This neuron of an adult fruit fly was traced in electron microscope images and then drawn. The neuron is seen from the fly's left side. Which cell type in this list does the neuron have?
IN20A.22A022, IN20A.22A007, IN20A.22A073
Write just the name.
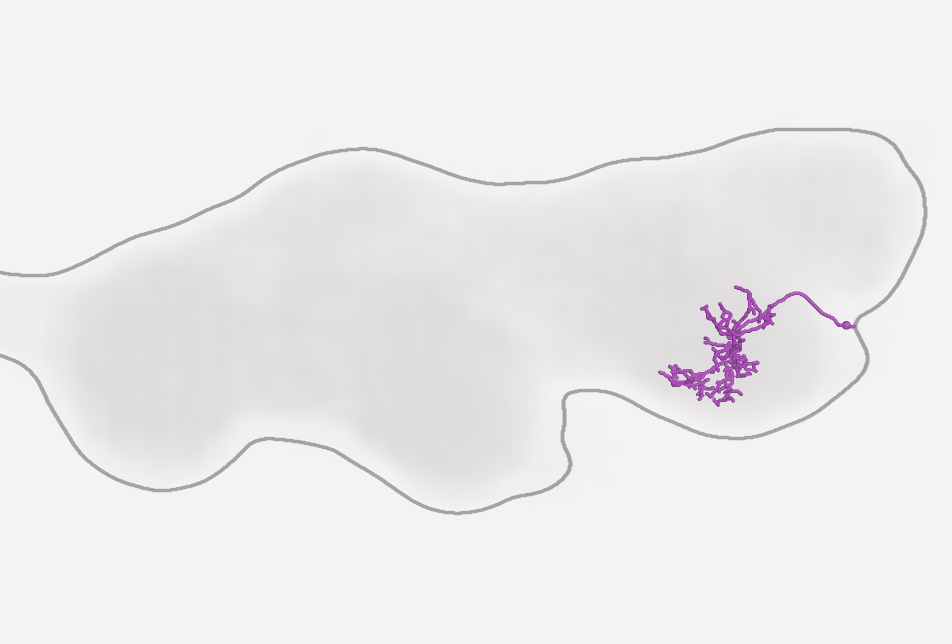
IN20A.22A073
